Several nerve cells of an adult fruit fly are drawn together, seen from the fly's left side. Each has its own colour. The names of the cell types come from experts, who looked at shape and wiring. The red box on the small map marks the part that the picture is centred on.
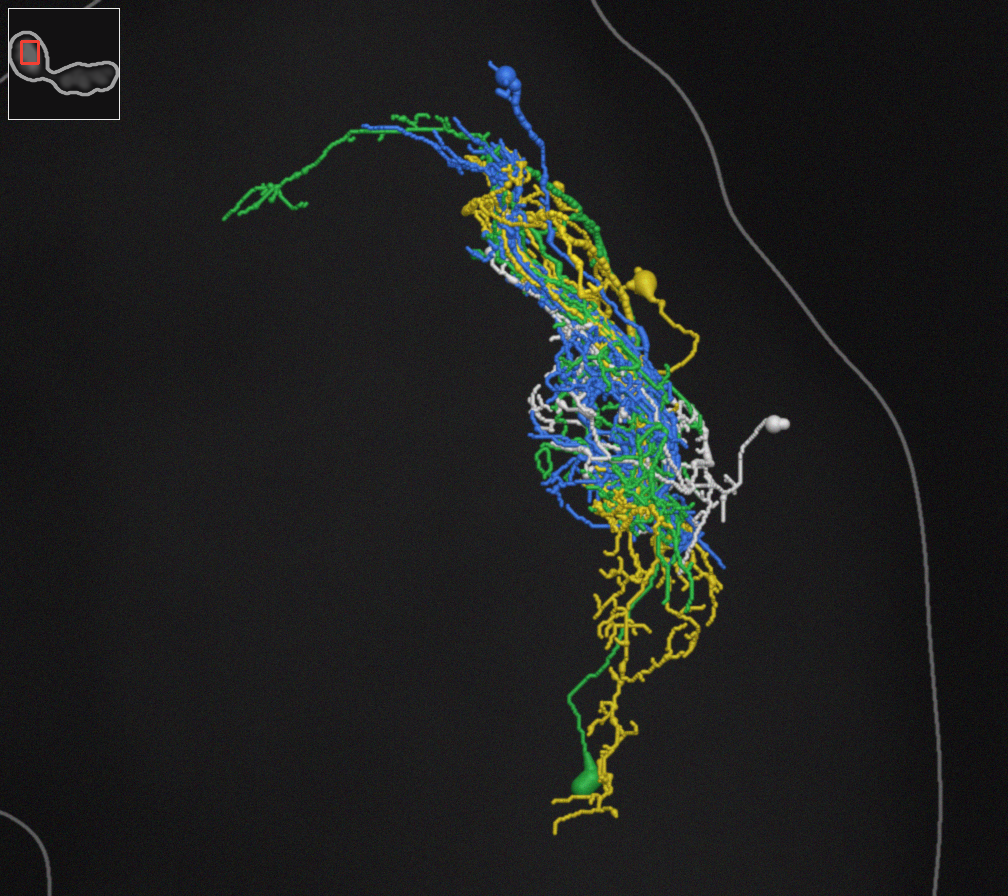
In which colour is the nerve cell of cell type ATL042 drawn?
green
